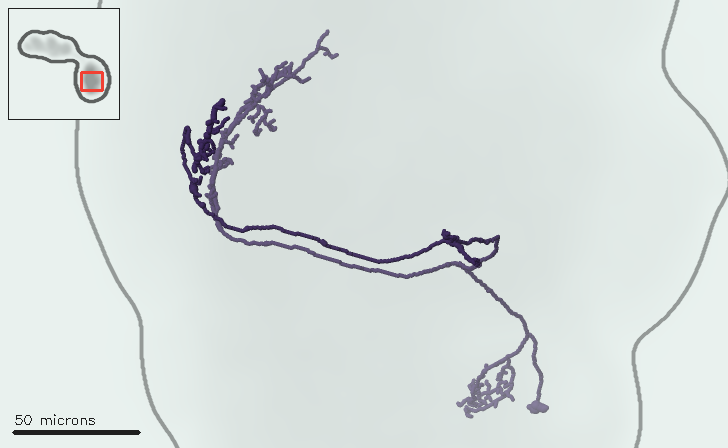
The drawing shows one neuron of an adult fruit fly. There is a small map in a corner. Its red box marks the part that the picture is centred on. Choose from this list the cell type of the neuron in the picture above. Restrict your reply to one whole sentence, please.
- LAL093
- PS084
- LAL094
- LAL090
The neuron is typed under the name PS084.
